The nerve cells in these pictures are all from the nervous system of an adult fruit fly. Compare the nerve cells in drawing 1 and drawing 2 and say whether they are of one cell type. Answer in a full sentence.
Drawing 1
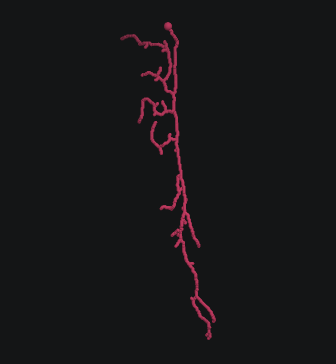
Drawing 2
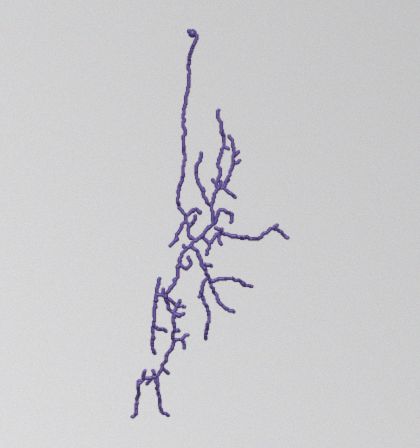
They are of the same cell type.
